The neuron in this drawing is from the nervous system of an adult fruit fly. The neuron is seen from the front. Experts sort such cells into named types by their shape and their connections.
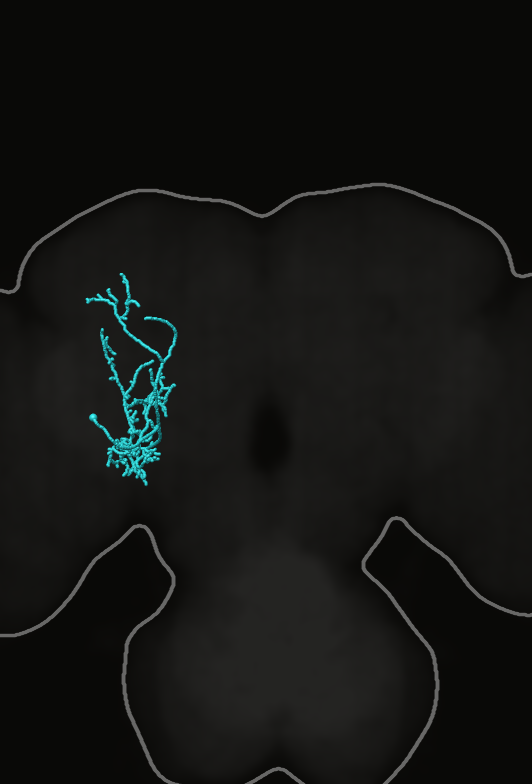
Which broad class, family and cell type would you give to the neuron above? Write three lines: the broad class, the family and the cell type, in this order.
central-brain intrinsic neuron
hemilineage LALa1_posterior
AOTU032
